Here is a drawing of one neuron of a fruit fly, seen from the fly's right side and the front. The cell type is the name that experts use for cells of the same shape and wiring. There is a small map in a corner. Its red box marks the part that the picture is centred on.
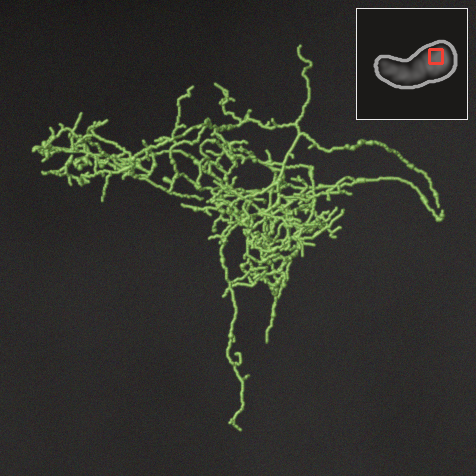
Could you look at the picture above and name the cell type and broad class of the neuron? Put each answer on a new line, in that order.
SMP058
central-brain intrinsic neuron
